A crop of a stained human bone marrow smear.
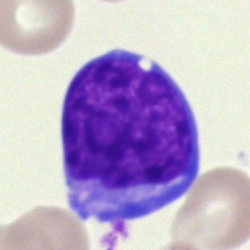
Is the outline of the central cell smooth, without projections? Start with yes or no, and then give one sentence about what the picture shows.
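Yes. The cell has a smooth oval outline that is taller than it is wide.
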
